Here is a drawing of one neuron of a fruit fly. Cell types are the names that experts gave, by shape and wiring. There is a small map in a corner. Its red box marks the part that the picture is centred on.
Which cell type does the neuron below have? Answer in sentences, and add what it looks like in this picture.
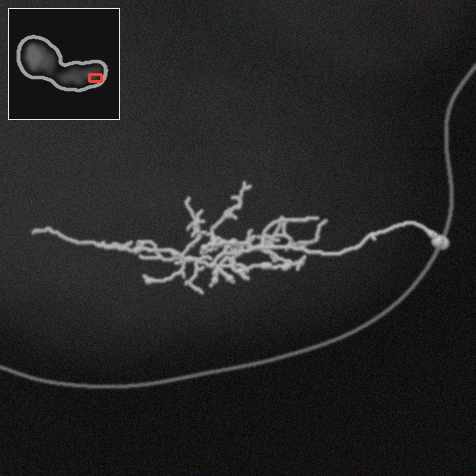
It is of cell type IN01B081. This is a nerve-cord intrinsic neuron. The cell body is on the right of the picture. Dozens of branch ends can be seen.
